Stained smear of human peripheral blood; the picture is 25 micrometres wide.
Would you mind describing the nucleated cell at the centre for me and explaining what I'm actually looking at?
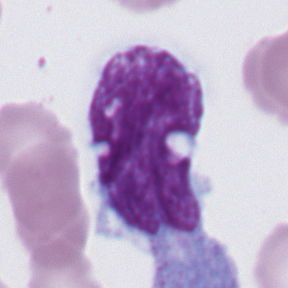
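Cytoplasm, taken first: pale greyish-blue, lying mostly below the nucleus, with fine reddish-purple granules scattered through it. Beside the nucleus, a clear white space sits at its right edge. Name: monocyte.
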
